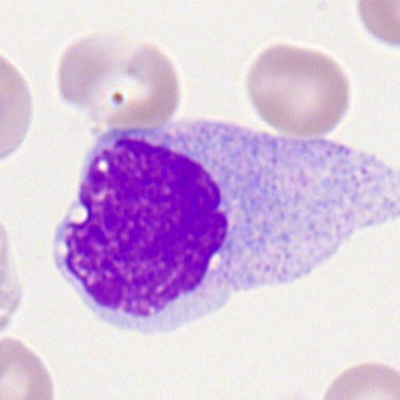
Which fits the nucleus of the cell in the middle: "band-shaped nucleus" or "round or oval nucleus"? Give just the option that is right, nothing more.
Round or oval nucleus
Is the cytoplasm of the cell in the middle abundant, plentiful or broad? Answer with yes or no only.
Yes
